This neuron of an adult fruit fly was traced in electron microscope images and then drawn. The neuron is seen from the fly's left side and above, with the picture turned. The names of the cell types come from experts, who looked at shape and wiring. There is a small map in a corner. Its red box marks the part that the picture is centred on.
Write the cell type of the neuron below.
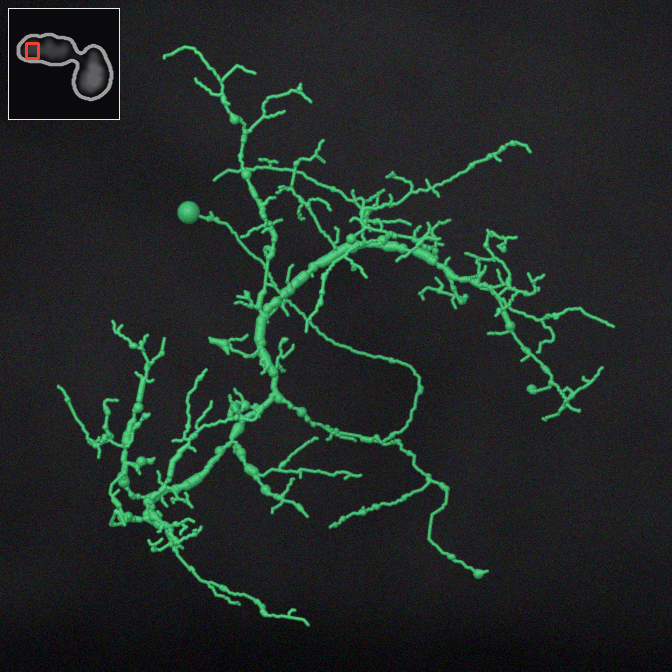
IN16B097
